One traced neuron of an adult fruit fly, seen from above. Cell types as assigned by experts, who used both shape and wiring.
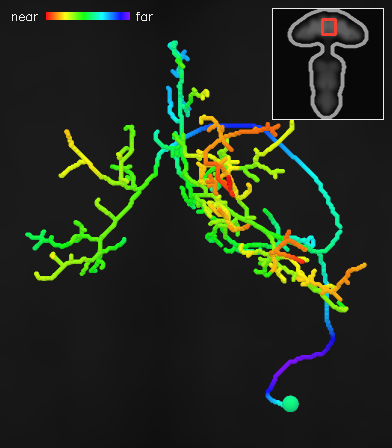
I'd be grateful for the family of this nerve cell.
hemilineage DM3_dorso_medial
